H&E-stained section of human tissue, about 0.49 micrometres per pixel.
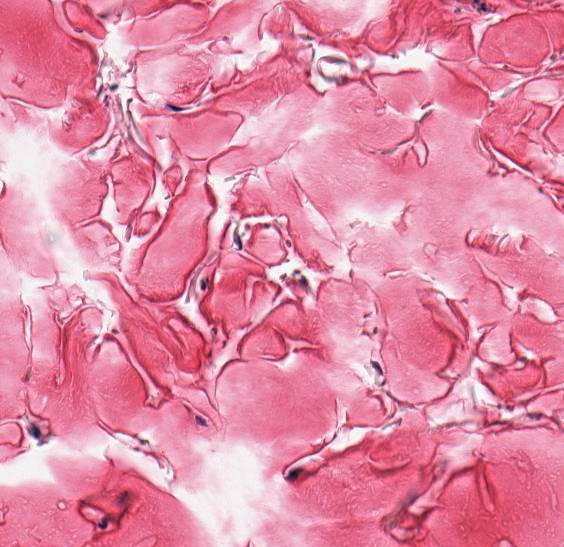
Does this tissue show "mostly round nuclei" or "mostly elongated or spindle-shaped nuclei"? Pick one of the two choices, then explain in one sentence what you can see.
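Mostly elongated or spindle-shaped nuclei. Small dark elongated nuclei lie mainly in the thin strands between the profiles.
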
